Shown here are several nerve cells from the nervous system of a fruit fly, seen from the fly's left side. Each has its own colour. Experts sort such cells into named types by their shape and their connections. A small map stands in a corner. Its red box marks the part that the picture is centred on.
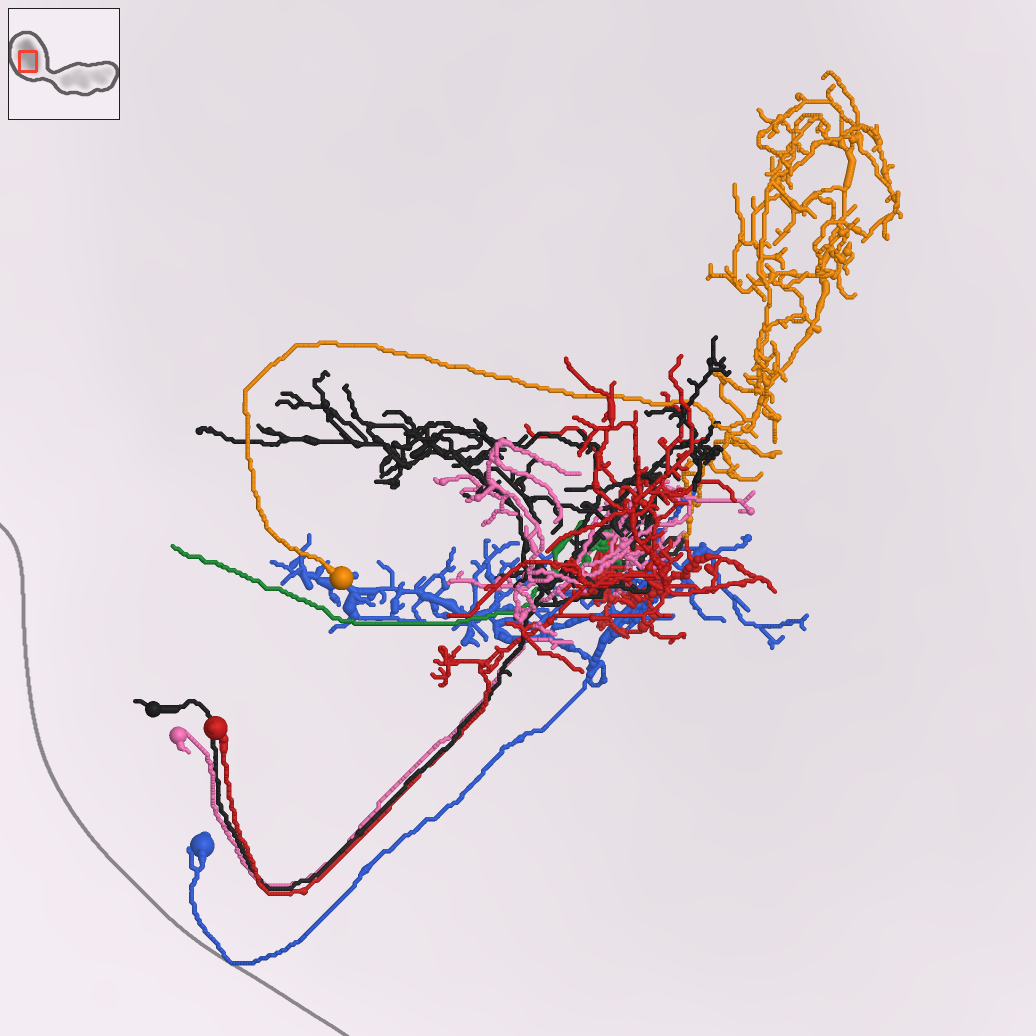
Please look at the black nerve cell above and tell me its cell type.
AMMC019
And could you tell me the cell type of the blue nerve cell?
AMMC023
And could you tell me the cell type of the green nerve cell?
JO-ED2_a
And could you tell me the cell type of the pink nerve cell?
AMMC018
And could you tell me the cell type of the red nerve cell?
AMMC020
